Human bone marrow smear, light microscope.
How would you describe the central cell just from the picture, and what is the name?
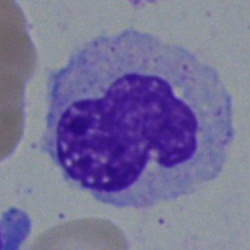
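Look first at the edge: the outline is roughly round but slightly ruffled and uneven. The nucleus is folded, and a deep notch cuts into it from the lower right side. Fine, sparse pinkish-purple dots are scattered through the cytoplasm. Red cells lie at the left edge and bottom of the picture, not touching the cell. This is a monocyte.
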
